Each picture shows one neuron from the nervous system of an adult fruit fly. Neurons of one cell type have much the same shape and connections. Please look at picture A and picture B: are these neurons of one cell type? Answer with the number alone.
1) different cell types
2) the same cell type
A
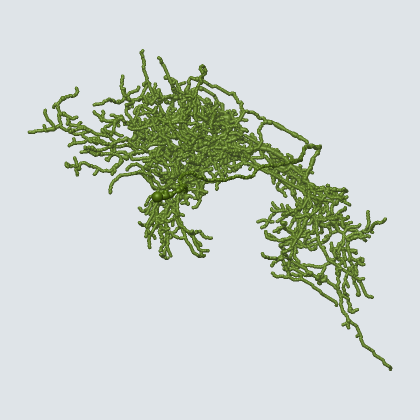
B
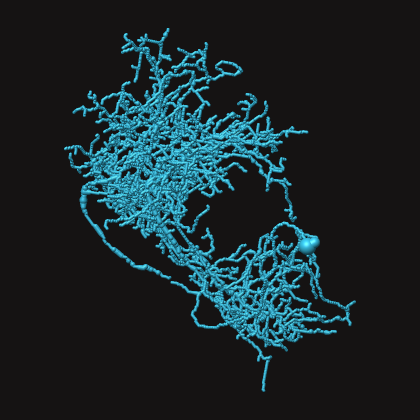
2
